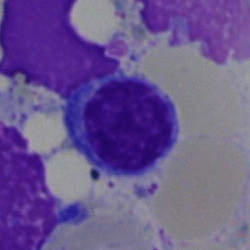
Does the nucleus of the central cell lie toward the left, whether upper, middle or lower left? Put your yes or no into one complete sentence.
No, what lies toward the right is the nucleus of the cell.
